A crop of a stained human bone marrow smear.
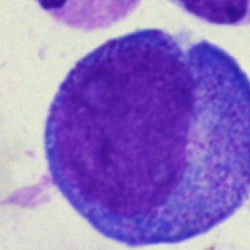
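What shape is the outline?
Round, with a small notch at the upper right.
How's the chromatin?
Finely granular, spread evenly through the nucleus.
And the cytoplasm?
Blue, mostly a crescent on the right side of the nucleus.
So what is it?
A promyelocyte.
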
